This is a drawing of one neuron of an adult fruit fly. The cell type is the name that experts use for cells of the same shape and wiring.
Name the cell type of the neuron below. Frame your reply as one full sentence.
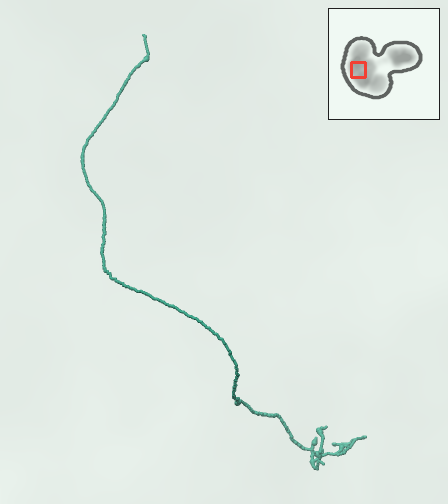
Classified by cell type, this neuron is ORN_VA6.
